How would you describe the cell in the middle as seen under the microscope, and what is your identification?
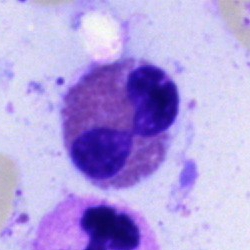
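The nucleus consists of two lobes connected by a narrow bridge, one lobe at the upper right and the other at the lower left. Its chromatin is dense and stains dark purple. The cytoplasm is abundant and pinkish-mauve. This cell is an eosinophil.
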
